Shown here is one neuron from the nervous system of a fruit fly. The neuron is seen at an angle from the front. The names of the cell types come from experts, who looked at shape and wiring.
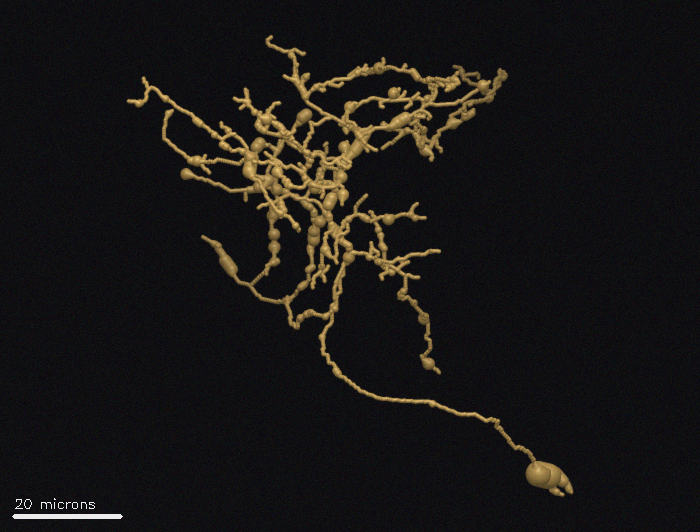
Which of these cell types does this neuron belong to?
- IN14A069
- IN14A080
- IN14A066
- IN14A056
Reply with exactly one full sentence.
With respect to cell type, this neuron is IN14A066.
